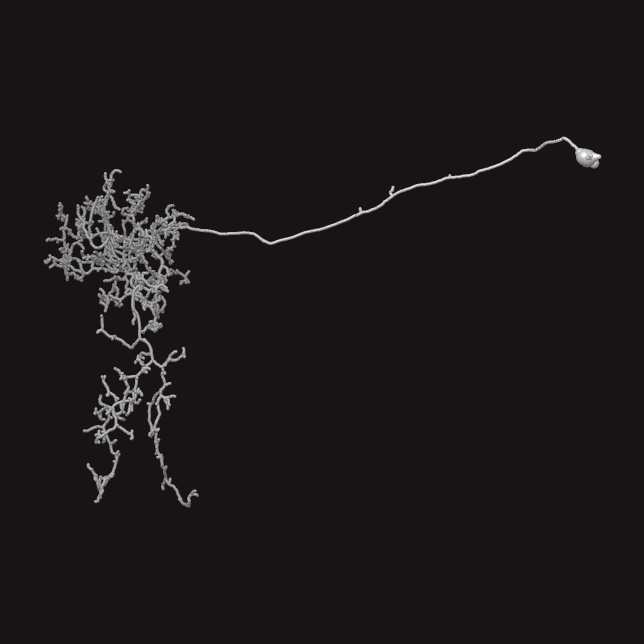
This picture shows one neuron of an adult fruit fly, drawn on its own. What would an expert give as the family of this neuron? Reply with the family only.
Tm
